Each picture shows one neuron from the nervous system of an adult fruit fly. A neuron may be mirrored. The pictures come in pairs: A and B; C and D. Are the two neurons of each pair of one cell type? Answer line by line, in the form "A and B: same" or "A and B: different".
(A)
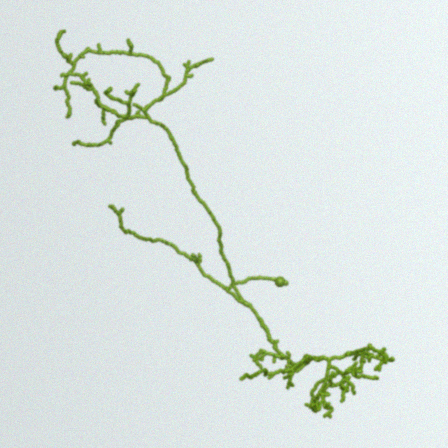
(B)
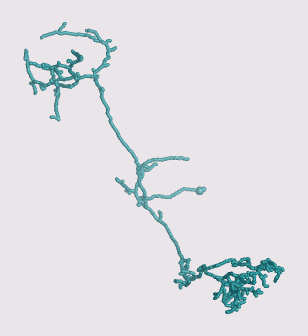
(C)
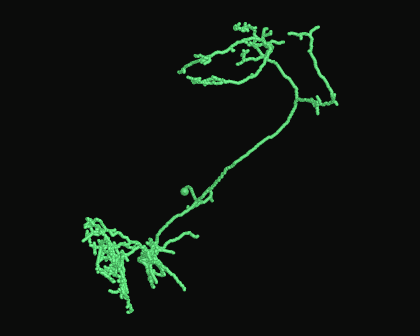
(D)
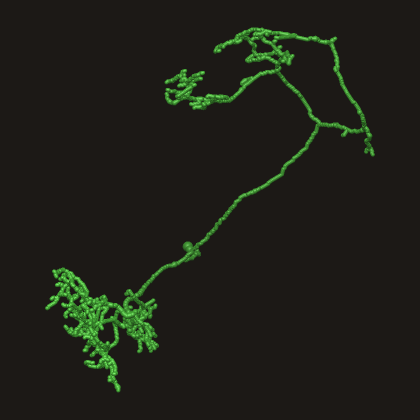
A and B: same
C and D: same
